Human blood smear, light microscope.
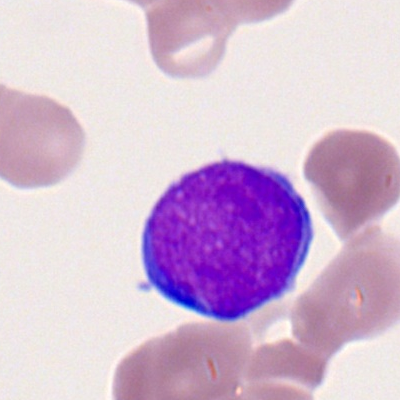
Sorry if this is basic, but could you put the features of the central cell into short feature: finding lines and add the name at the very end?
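Cytoplasm: only a thin rim visible around the nucleus
Rim colour: deep blue
Granules: none seen in the cytoplasm
Vacuoles: none seen in the cell
Name: myeloblast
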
